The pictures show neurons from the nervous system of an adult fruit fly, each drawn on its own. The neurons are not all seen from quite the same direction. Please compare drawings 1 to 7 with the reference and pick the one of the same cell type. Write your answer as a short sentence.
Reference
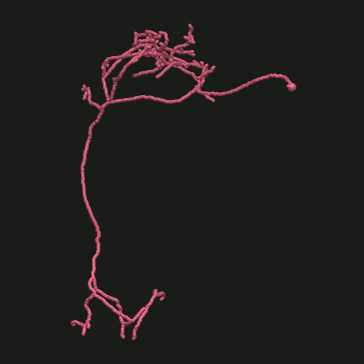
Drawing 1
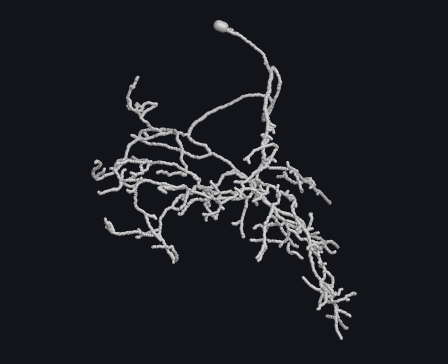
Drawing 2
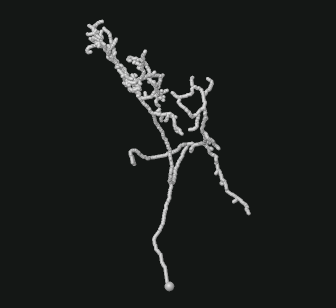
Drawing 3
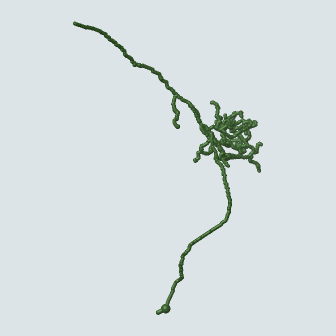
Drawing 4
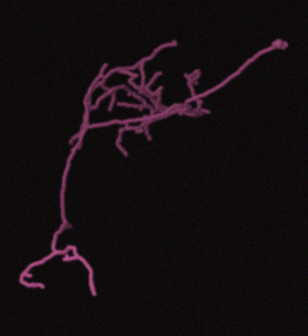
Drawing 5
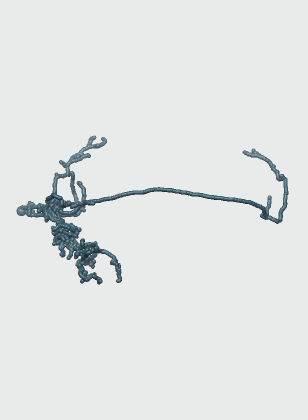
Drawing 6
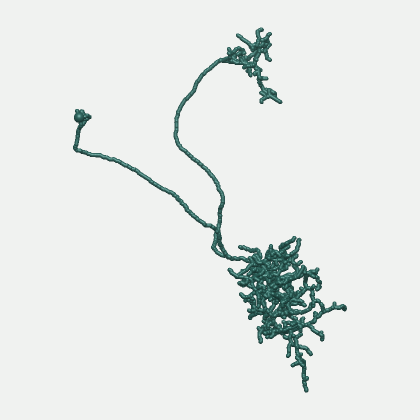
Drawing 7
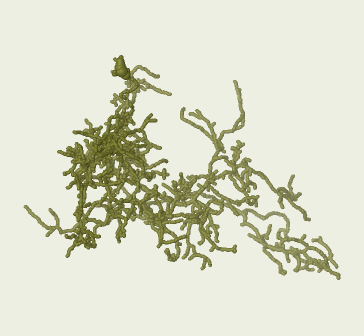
Drawing 4 is of the same cell type.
